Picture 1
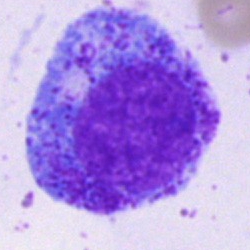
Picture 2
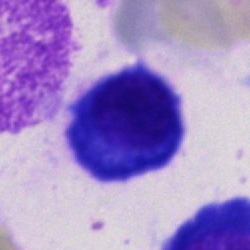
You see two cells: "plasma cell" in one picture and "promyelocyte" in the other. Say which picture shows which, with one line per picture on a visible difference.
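In picture 1 we see a promyelocyte: Numerous dark purple granules are scattered throughout the cytoplasm.
In picture 2 we see a plasma cell: No distinct granules can be seen anywhere in the cell.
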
